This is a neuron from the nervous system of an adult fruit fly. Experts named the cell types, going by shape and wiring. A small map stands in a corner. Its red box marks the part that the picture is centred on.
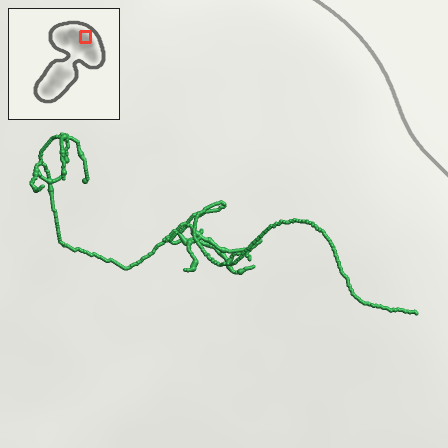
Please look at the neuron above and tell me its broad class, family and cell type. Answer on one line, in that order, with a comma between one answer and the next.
sensory neuron entering the brain, class olfactory, ORN_DM1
